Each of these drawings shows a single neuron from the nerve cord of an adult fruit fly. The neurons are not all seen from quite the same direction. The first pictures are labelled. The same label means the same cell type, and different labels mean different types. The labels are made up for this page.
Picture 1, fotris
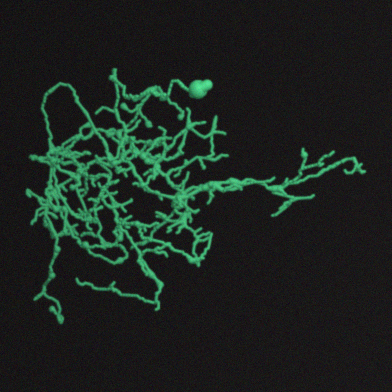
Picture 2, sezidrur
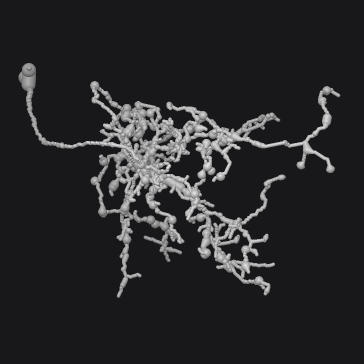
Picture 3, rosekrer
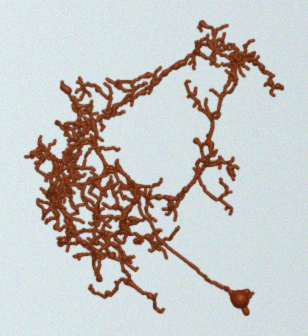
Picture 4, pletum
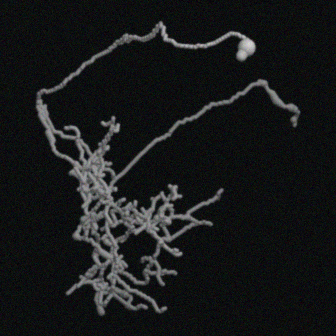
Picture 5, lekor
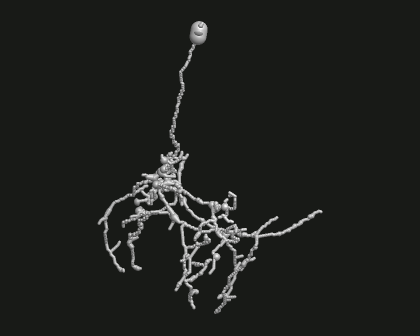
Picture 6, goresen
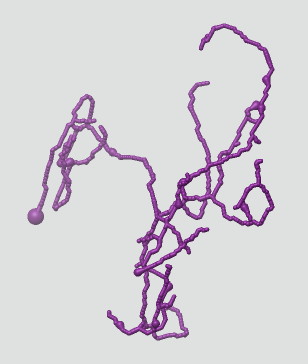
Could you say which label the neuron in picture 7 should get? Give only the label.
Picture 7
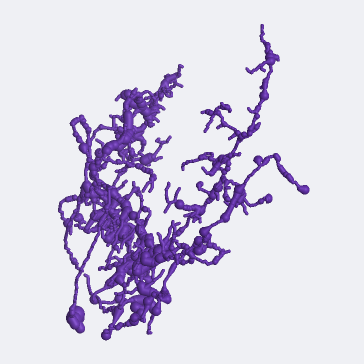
rosekrer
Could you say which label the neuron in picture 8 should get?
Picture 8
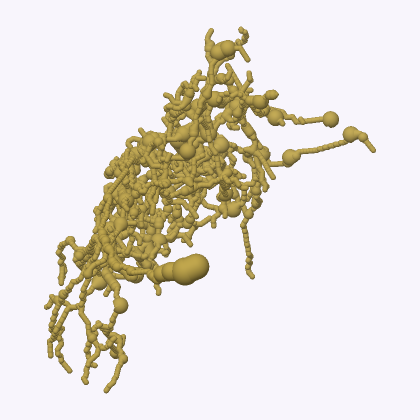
goresen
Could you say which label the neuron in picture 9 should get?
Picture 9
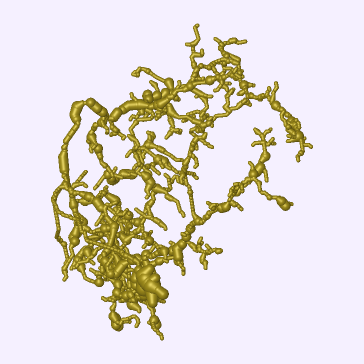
rosekrer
